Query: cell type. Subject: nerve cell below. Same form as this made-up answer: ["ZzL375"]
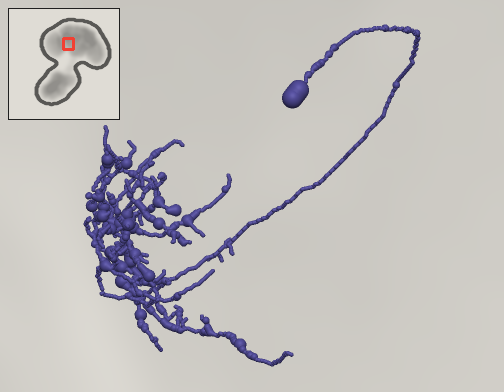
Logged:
["WED030_b"]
